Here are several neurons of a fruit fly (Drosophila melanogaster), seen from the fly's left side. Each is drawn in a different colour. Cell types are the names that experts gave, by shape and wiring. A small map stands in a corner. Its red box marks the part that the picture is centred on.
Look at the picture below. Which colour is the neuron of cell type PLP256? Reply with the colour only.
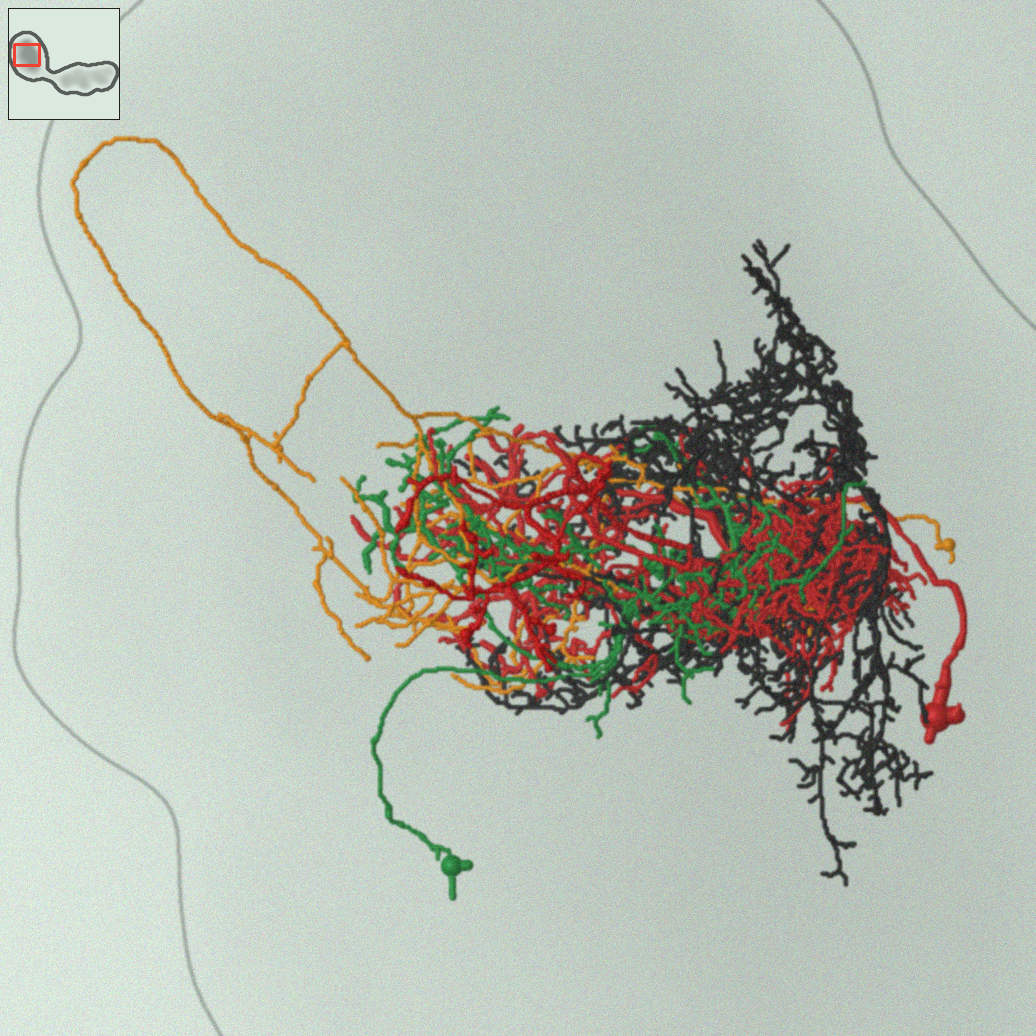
black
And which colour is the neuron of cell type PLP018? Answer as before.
green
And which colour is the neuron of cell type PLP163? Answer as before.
red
